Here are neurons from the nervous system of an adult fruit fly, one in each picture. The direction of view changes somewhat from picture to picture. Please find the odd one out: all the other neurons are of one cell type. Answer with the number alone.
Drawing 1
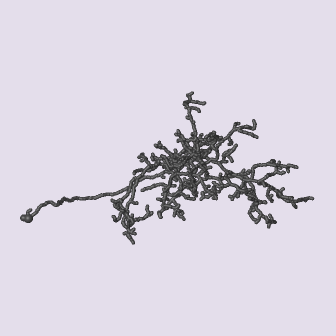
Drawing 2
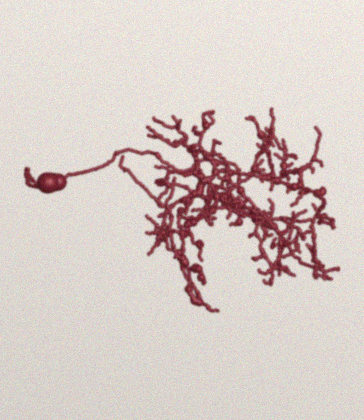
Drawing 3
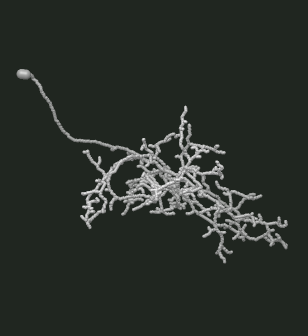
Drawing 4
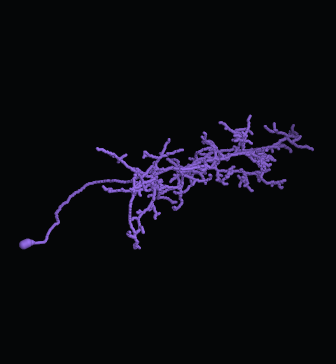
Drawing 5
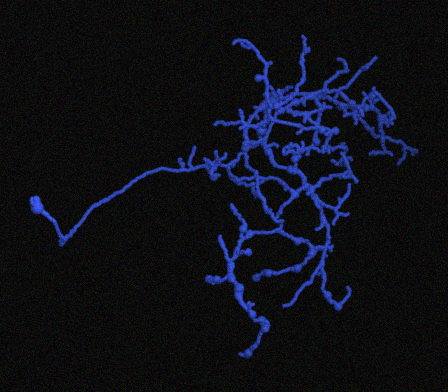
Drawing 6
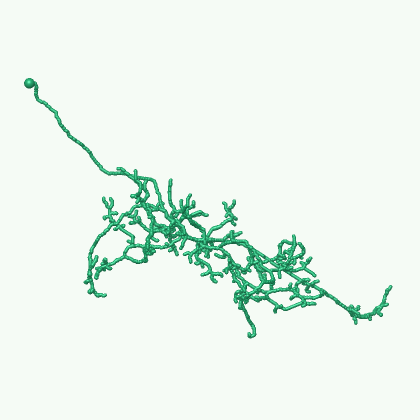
5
